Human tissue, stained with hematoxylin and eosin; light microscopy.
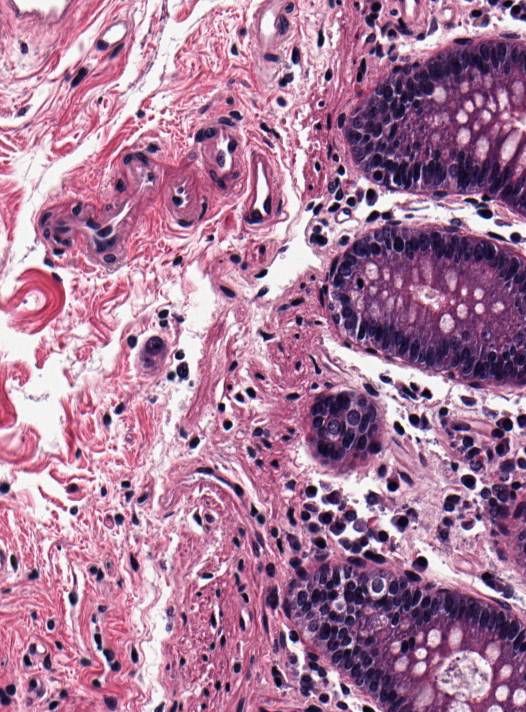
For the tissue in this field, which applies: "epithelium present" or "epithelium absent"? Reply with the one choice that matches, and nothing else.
Epithelium present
